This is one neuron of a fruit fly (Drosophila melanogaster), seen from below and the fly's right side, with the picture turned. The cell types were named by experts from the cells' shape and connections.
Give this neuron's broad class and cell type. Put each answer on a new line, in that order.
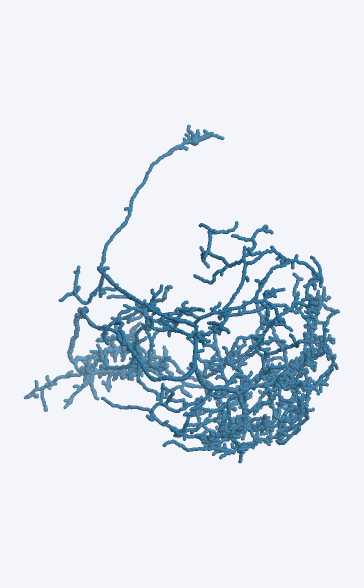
central-brain intrinsic neuron
AVLP591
